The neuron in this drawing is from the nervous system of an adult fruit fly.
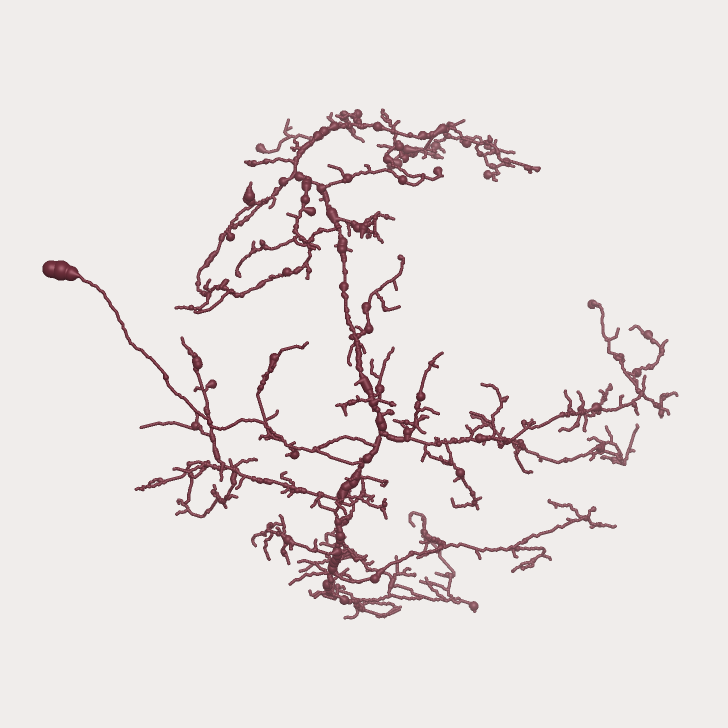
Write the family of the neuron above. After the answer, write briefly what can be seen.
The family is hemilineage 13A. Its broad class is nerve-cord intrinsic neuron. The picture shows more than a hundred branch ends. As drawn here it is about as wide as it is tall.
